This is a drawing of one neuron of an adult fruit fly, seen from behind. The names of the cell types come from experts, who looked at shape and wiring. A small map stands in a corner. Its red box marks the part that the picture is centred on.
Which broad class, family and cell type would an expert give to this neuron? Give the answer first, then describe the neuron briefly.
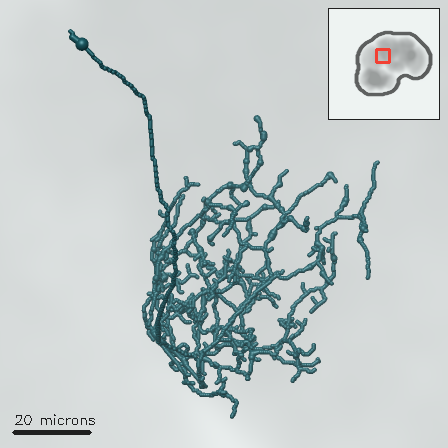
Its broad class is central-brain intrinsic neuron. The family is hemilineage VLPp1. Its cell type is AVLP550_b. The cell body is at the upper left of the picture. From top to bottom in the picture it spans about 100 microns. The picture shows dozens of branch ends.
